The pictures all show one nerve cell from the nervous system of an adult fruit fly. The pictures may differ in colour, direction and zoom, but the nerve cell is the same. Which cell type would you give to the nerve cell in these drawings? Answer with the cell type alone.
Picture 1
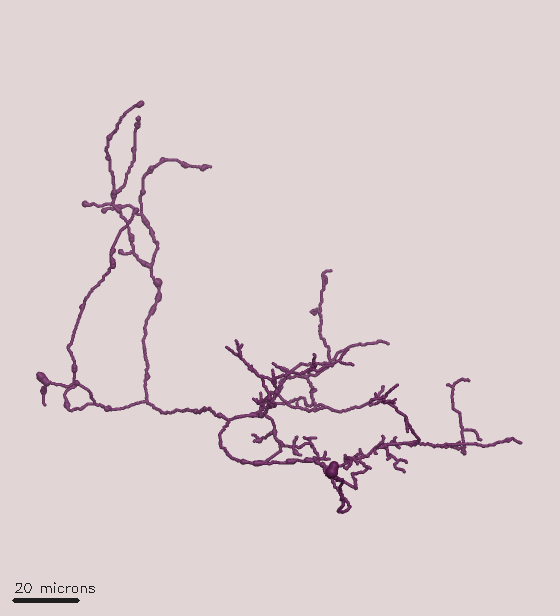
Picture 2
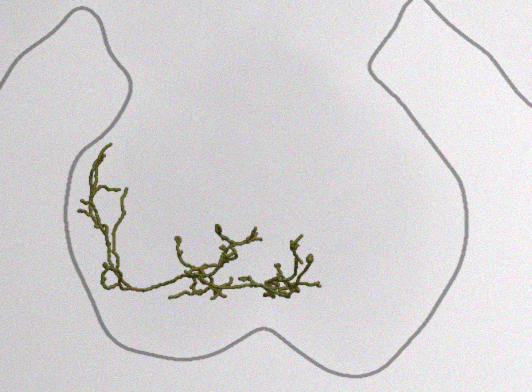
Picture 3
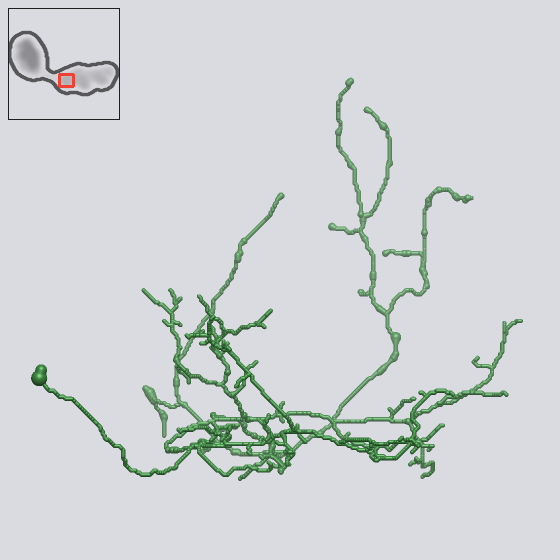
IN14A030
